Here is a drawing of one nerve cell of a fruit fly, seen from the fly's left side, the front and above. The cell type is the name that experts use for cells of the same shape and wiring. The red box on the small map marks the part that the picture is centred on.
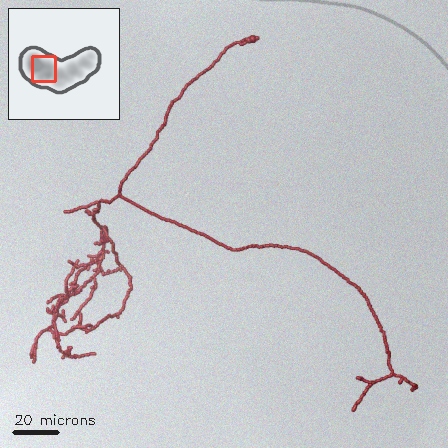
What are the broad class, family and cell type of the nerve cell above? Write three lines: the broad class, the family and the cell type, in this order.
central-brain intrinsic neuron
hemilineage DM6_central1
CB2081_b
